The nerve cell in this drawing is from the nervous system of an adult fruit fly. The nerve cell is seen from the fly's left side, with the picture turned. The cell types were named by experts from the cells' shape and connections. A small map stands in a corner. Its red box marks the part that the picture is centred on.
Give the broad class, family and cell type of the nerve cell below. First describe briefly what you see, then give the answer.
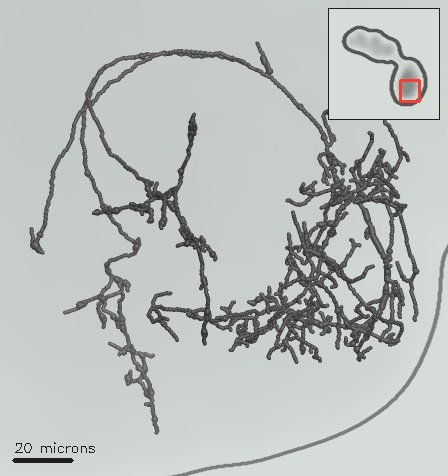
The cell body can be seen on the left of the picture. From top to bottom in the picture it spans about 140 microns. The picture shows dozens of branch ends. This is a central-brain intrinsic neuron. Its family is hemilineage DM1_antero_dorsal. It is of cell type CRE080_b.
